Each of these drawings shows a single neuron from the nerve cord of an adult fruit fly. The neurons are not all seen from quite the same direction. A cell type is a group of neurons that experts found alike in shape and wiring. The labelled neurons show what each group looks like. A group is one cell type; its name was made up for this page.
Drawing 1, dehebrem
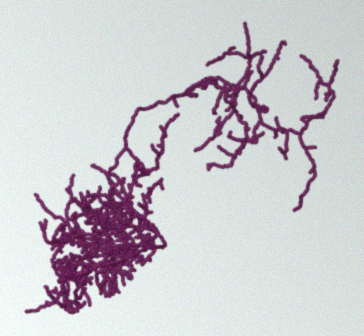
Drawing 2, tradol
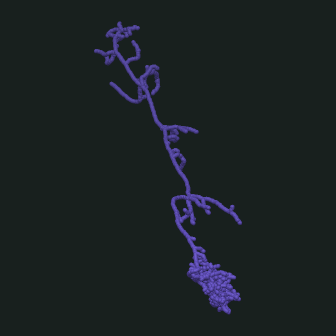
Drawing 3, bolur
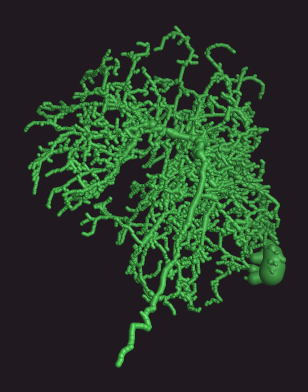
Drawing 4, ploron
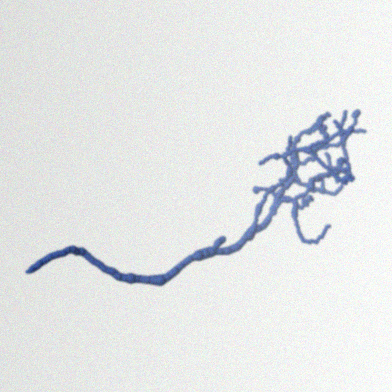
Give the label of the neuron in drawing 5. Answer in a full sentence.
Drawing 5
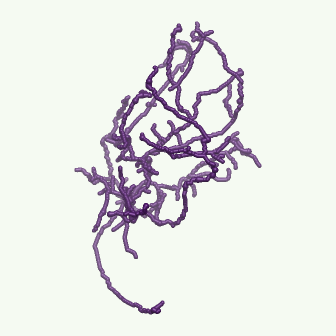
It belongs to ploron.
